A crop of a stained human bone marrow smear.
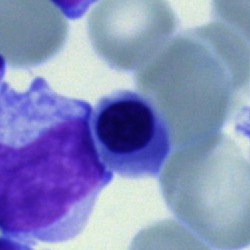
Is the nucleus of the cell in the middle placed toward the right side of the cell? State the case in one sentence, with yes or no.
No, rather than to the left, most cytoplasm lies to the right of the nucleus.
